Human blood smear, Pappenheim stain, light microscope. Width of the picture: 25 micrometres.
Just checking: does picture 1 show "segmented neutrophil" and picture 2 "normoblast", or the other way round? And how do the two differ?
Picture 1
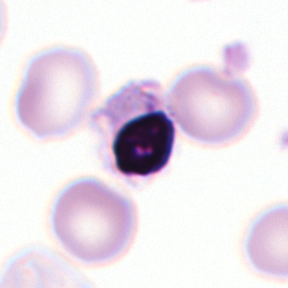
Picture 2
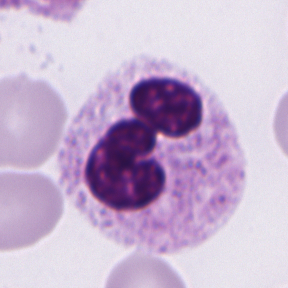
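Picture 1 shows a normoblast, and picture 2 a segmented neutrophil. The nuclei differ most: the segmented neutrophil's nucleus is split into two lobes, its dark purple chromatin is coarsely clumped with paler patches, and no nucleoli are visible.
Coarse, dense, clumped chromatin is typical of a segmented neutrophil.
In the normoblast the chromatin is very dark and dense, staining almost uniformly purple-black.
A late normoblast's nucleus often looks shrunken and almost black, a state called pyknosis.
The cytoplasm of the segmented neutrophil is abundant and pale pinkish-lilac.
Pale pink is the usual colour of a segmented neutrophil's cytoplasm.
The normoblast's cytoplasm is pale greyish-lilac rather than deep blue, and no coarse granules are seen in it. Its outer edge is irregular and frayed rather than smooth, with fine ragged projections most visible at the upper left. The two also lie differently among the red cells: the normoblast touches the red cell on its right, whereas pale unnucleated red discs lie close beside the segmented neutrophil on its left and below it.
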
